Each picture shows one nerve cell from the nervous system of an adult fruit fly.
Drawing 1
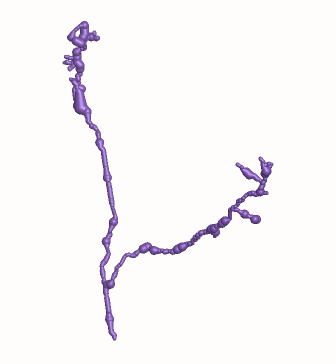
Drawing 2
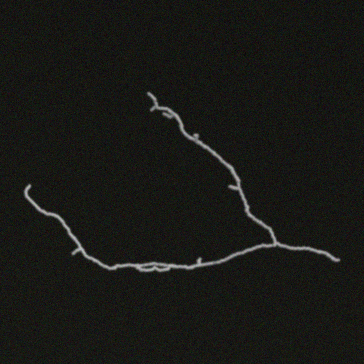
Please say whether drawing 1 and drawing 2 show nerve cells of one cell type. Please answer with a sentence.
They are of different cell types.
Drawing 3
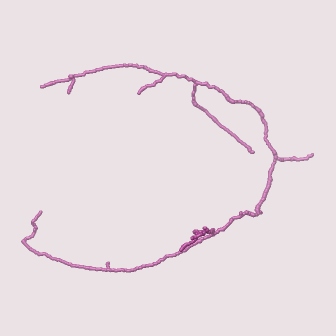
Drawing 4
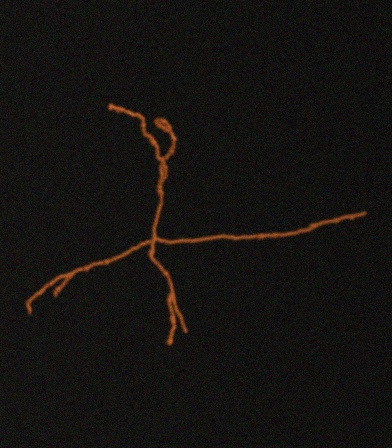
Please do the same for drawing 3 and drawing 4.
They are of different cell types.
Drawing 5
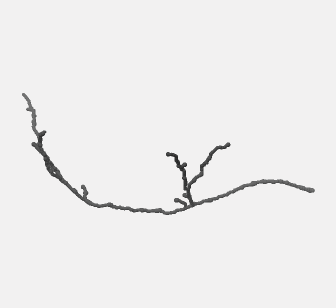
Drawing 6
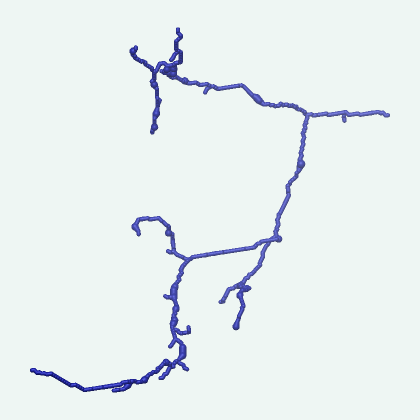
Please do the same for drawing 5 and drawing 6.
They are of different cell types.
